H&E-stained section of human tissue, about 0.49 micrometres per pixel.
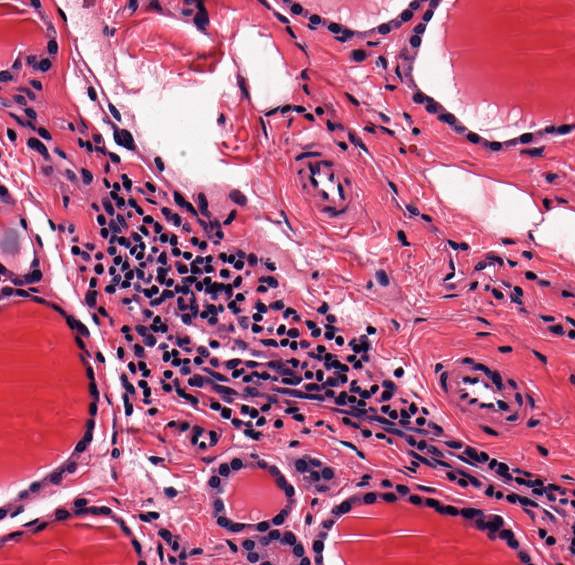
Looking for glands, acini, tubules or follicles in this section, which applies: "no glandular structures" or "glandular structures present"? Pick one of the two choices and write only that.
Glandular structures present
